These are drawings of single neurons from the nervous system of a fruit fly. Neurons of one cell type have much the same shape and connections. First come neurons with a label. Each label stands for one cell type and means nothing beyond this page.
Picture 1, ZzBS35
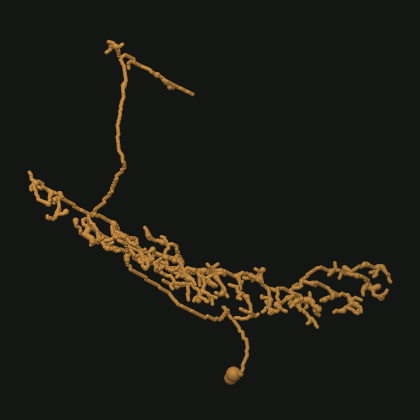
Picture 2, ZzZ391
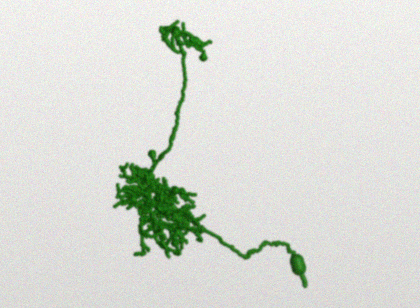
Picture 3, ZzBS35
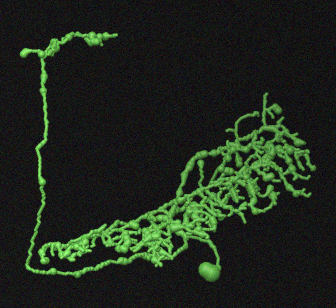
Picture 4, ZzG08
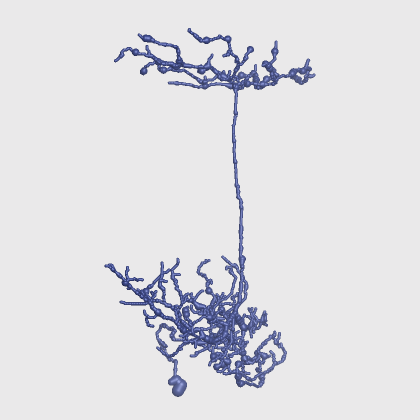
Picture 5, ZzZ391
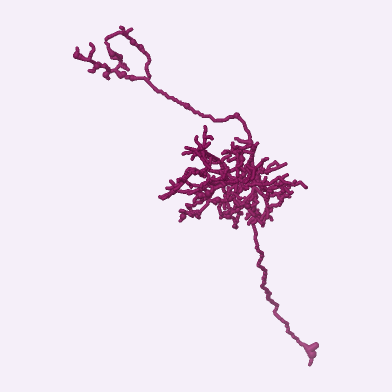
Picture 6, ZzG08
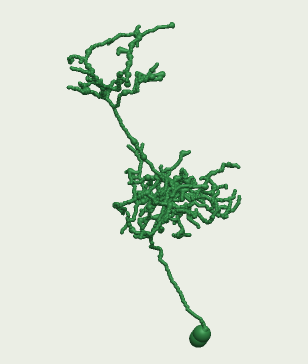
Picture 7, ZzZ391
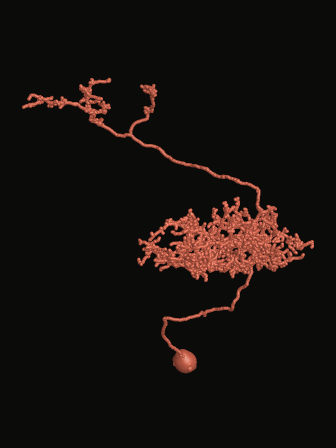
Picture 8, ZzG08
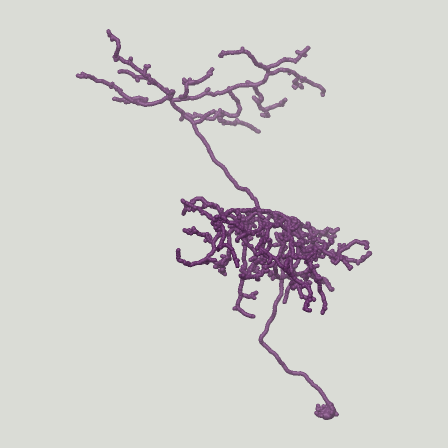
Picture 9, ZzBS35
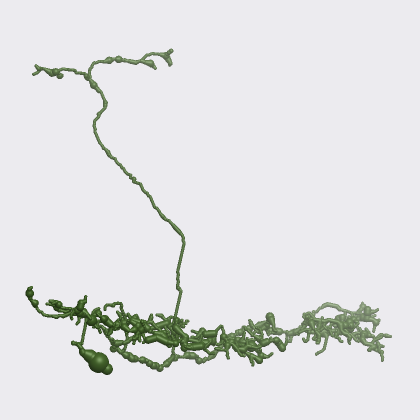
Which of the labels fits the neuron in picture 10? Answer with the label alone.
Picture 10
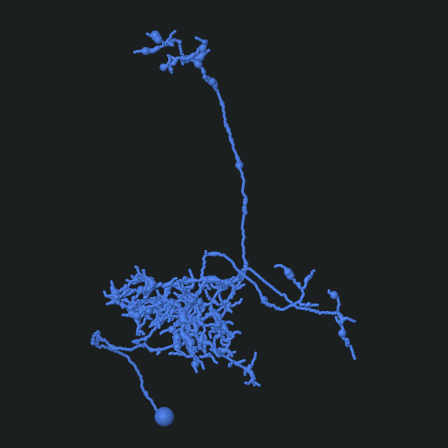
ZzZ391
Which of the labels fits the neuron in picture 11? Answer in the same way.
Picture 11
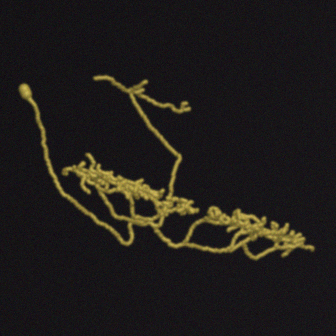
ZzBS35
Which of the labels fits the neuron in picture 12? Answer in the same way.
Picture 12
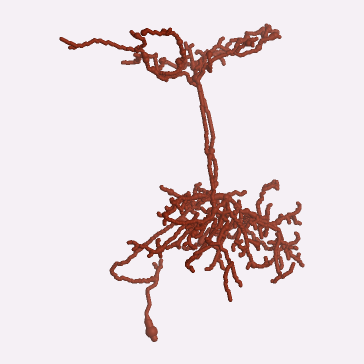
ZzG08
